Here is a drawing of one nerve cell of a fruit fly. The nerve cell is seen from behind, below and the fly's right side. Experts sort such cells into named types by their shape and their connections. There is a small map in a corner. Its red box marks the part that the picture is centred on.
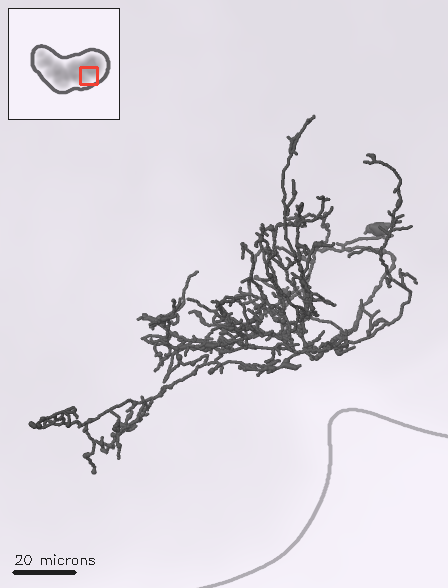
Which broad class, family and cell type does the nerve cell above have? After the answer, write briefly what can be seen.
Its broad class is central-brain intrinsic neuron. Its family is hemilineage ALlv1. It is of cell type CB0591. From left to right in the picture it spans about 130 microns. In this view it is about as wide as it is tall.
